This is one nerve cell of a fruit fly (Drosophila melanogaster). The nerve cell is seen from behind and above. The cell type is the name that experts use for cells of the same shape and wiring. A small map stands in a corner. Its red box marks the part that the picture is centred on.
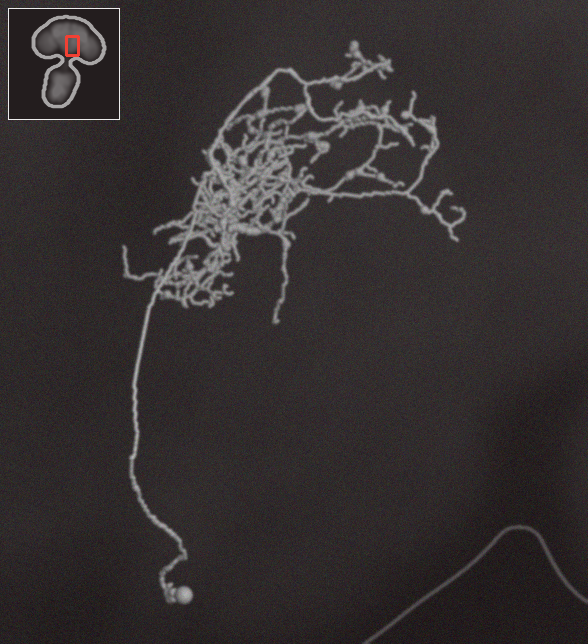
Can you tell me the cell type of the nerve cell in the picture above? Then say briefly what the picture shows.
The cell type is GNG397. It is a central-brain intrinsic neuron. The picture shows dozens of branch ends. In this view it is taller than it is wide.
